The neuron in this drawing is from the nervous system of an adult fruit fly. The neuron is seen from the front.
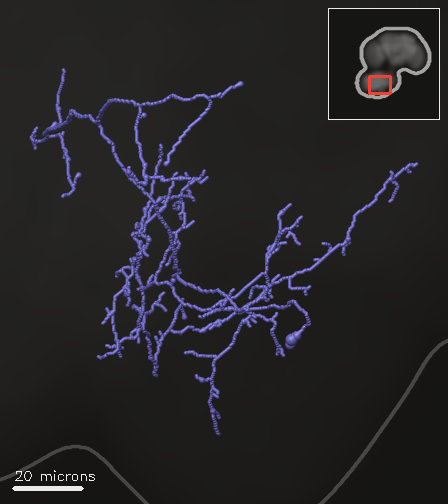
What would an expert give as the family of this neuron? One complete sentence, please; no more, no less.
The neuron is part of the family known as hemilineage 10B.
